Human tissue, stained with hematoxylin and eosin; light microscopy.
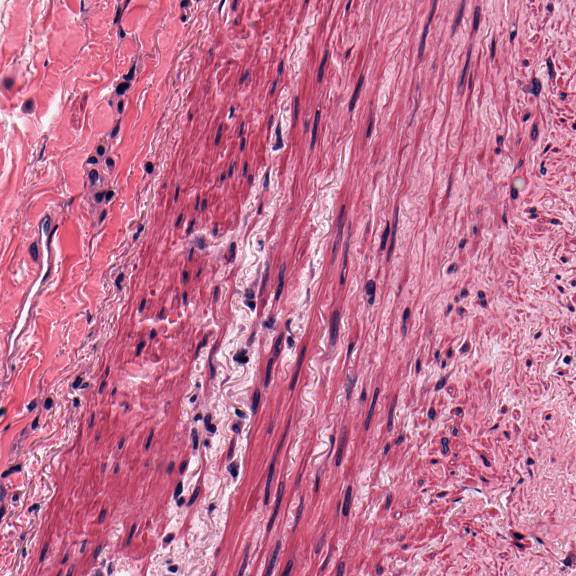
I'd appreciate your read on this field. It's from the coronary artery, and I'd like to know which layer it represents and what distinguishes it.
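Tunica media: the broad, dense band of parallel fibres running diagonally across the field.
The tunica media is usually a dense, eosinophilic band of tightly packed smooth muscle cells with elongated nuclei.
Its nuclei are elongated, dark and aligned with the fibres, and it stains deeper pink than the looser, paler connective tissue at right, which has scattered small oval nuclei.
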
